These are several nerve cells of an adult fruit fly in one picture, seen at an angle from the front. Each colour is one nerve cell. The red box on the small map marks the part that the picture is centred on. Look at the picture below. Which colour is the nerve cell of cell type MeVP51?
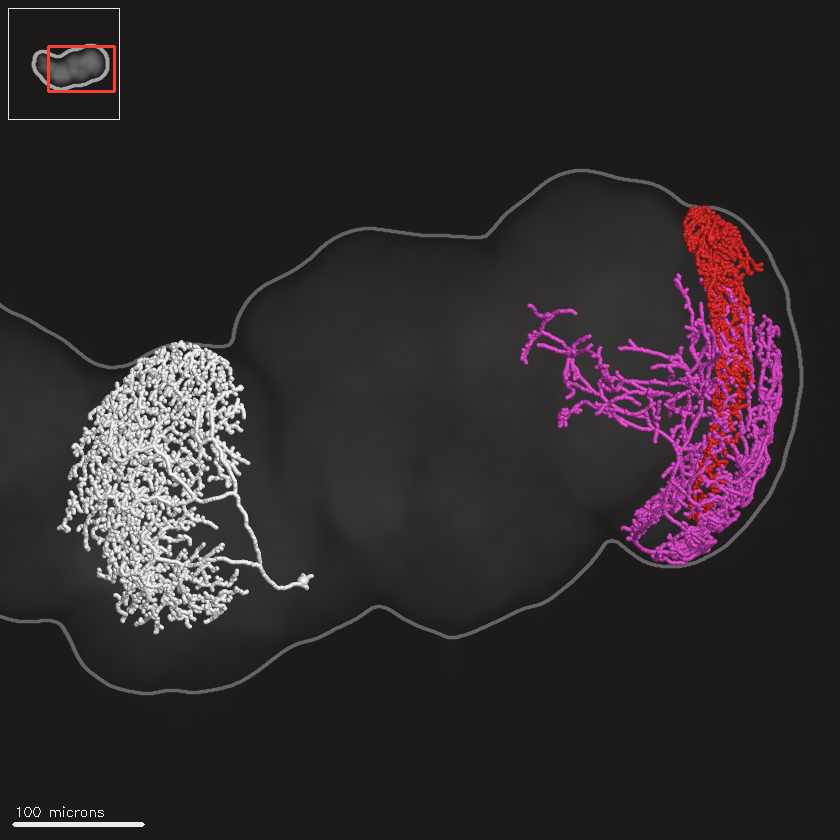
magenta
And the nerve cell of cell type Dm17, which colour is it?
white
